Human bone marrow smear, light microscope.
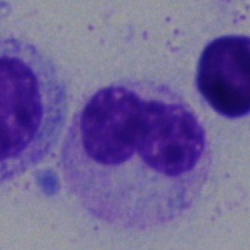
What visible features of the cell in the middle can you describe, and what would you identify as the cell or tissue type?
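The two nuclear lobes here are joined by a broad connection, not a thin strand. Chromatin's dark purple and coarsely clumped, with paler patches in between. Fine pinkish-violet granules are scattered through the cytoplasm, and the outline is round and smooth. It's a metamyelocyte.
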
